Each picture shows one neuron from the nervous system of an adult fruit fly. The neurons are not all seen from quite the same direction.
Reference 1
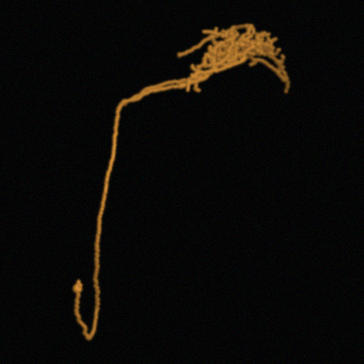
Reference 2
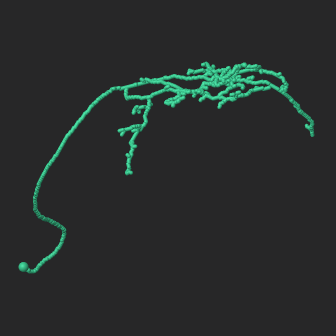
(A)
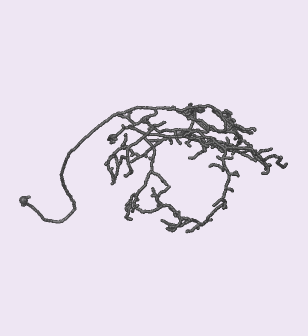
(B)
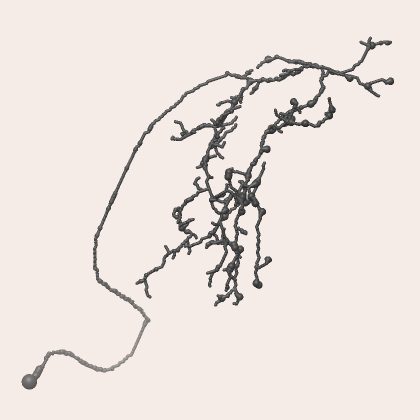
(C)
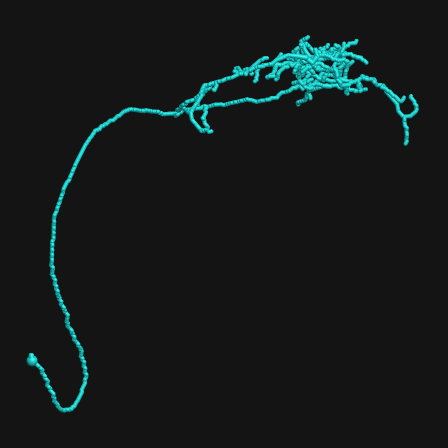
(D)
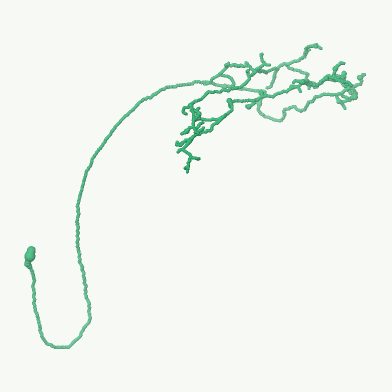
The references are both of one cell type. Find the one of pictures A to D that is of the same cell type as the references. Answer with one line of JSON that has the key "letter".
{"letter": "C"}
